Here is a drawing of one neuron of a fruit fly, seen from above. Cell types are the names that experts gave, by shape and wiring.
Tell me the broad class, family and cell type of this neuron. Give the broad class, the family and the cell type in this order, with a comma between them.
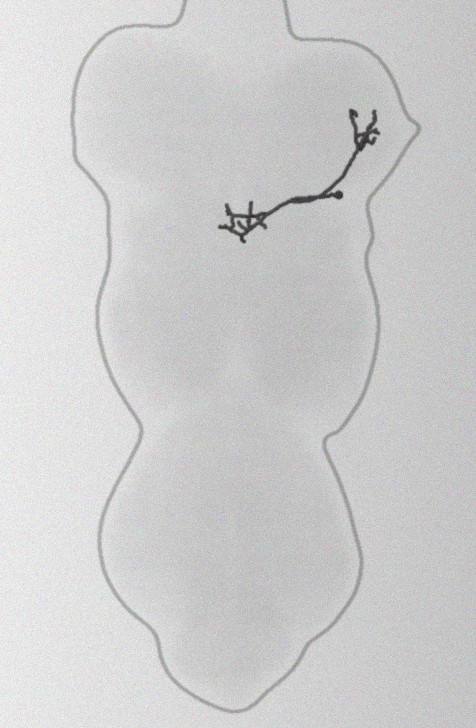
nerve-cord intrinsic neuron, hemilineage 11A, GFC4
